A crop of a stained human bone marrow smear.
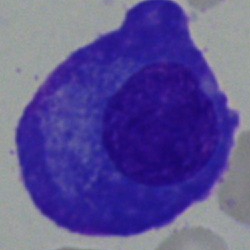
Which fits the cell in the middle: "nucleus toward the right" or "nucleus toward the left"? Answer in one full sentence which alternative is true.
It is toward the right that the nucleus of this cell lies.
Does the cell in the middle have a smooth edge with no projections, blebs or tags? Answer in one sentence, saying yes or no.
No, the cell lacks a smooth edge; its outline is rough.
